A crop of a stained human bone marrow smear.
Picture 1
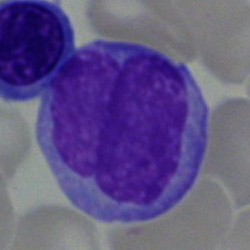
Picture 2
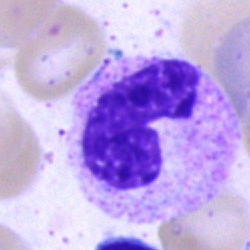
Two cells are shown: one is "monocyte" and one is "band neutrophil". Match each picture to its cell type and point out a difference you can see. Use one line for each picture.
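In picture 1 we see a monocyte: The nucleus fills most of the cell.
In picture 2 we see a band neutrophil: The cytoplasm is abundant and pale lilac-pink, not blue.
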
